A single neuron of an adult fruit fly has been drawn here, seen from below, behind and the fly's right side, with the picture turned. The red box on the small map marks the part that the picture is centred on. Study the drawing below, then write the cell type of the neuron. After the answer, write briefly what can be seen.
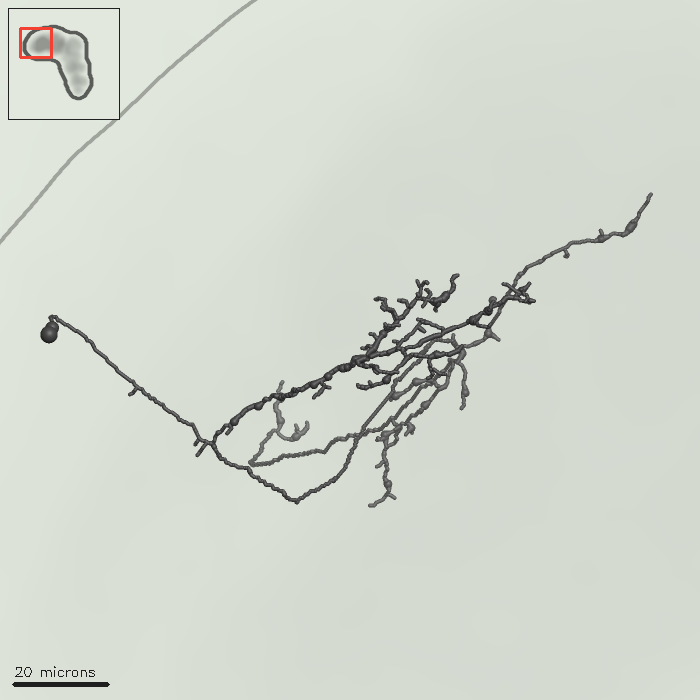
Its cell type is MeTu4a. Its broad class is visual projection neuron. Its cell body lies on the left of the picture. By the scale bar it is about 130 microns wide in this view. Dozens of branch ends can be seen.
